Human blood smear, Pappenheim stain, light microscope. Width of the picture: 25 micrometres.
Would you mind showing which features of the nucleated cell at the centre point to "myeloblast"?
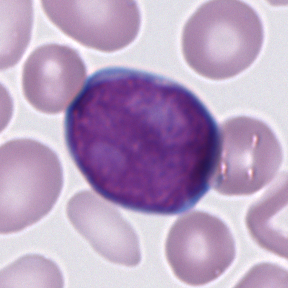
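Let's hold this central cell up against the name myeloblast. Start with the nucleus: it is oval, without any indentation or lobes, and it fills about 90% of the cell's area.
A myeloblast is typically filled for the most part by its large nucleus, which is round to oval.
The oval shape and that 90% both go with the name.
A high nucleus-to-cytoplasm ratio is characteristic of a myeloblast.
Here the cytoplasm is only a thin rim around the nucleus, which fits as well.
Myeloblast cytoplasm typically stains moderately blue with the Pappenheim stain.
That rim is blue, in keeping with this. Now look closer at the chromatin: it is finely granular and evenly spread, without coarse dark clumps. In the lower left part of the nucleus there is a paler rounded area. The whole cell is about 15 by 12 micrometres.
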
